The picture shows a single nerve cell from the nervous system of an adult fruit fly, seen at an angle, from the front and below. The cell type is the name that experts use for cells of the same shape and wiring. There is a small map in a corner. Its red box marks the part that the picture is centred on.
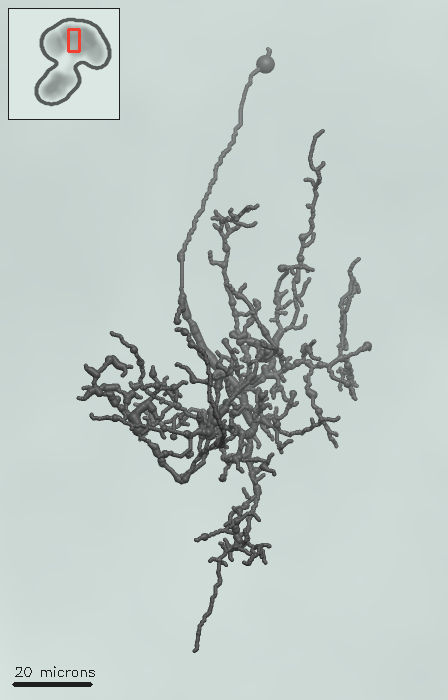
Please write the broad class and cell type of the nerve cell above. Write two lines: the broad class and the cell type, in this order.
central-brain intrinsic neuron
IB033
